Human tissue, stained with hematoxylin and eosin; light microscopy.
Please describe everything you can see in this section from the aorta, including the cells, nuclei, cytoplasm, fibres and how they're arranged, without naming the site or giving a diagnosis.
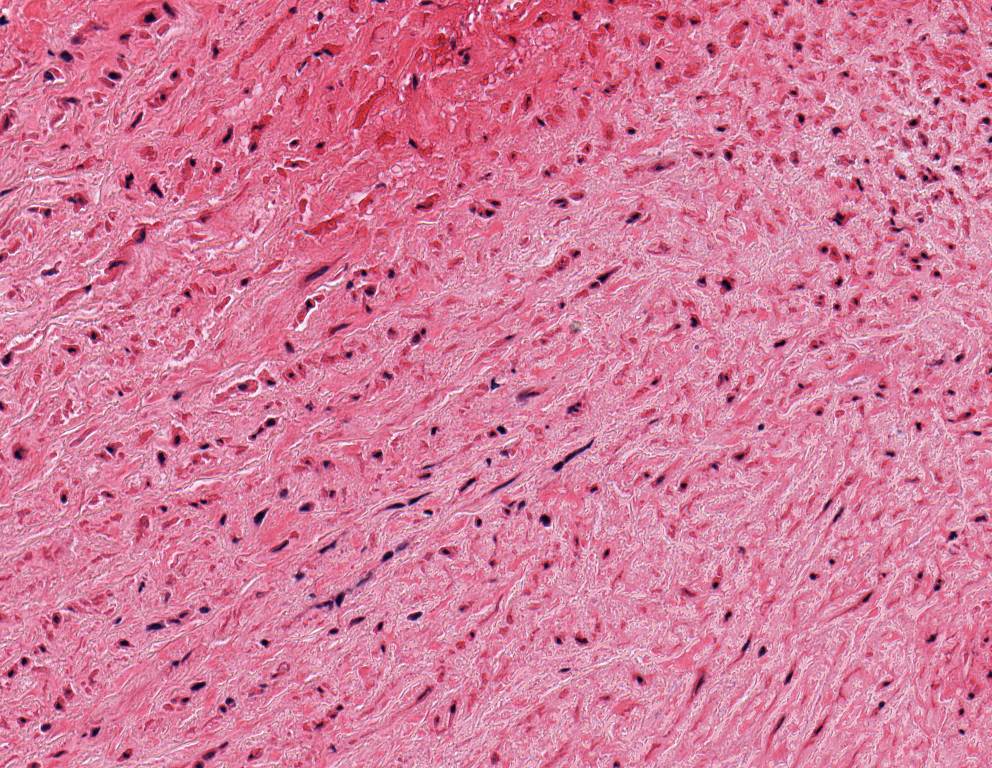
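It's fibrous stroma right across the field, with single cells dotted fairly evenly through it. Collagen fibres and elongated nuclei mostly run lower left to upper right. The nuclei are small, dark, spindle-shaped to irregular, and their cytoplasm is hard to tell from the pink stroma.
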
